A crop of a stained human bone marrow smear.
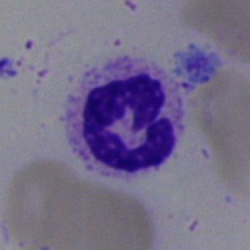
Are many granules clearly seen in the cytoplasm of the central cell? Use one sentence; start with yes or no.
Yes, within its cytoplasm there are many visible granules.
